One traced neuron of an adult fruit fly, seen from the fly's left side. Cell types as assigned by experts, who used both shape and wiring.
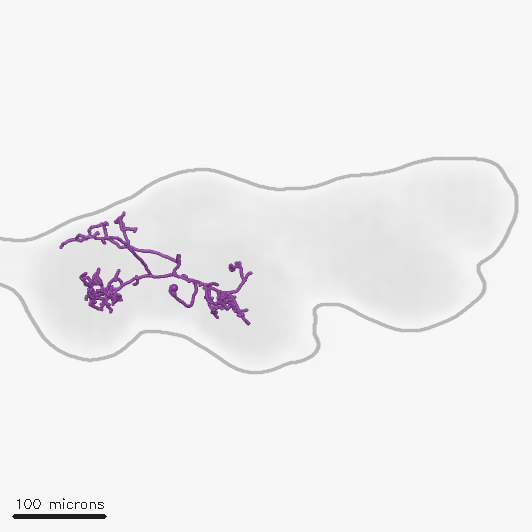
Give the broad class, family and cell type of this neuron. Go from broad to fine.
nerve-cord intrinsic neuron; hemilineage 08B; IN08B052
